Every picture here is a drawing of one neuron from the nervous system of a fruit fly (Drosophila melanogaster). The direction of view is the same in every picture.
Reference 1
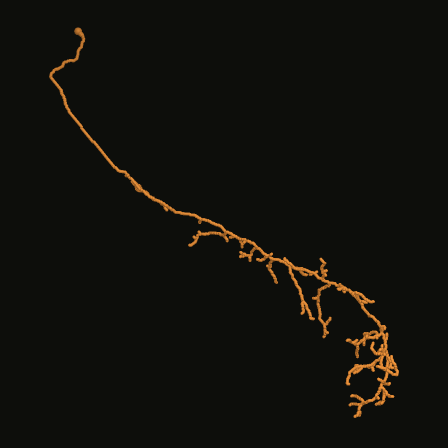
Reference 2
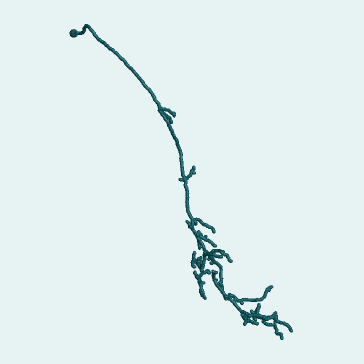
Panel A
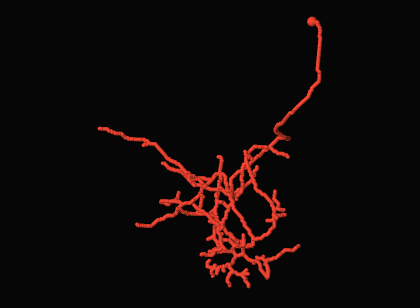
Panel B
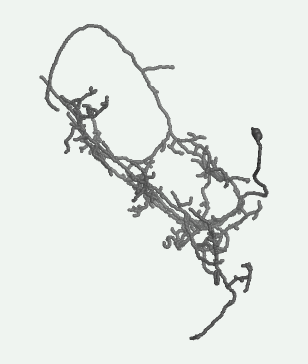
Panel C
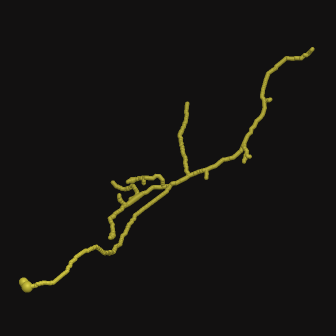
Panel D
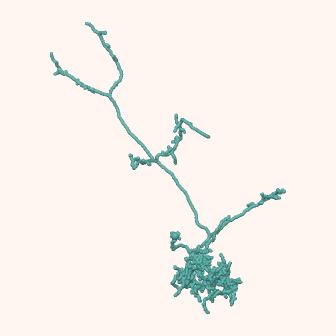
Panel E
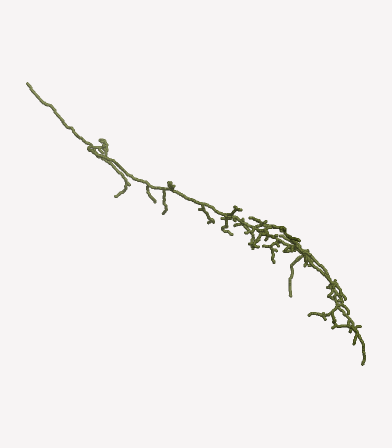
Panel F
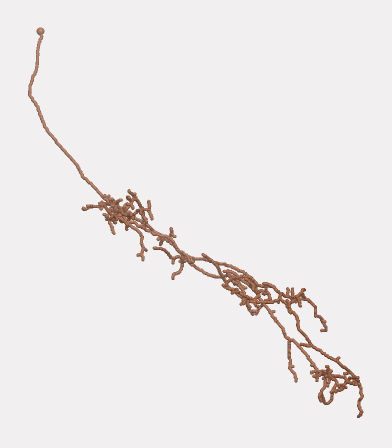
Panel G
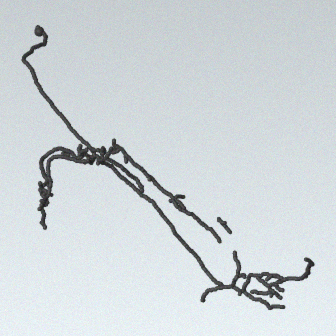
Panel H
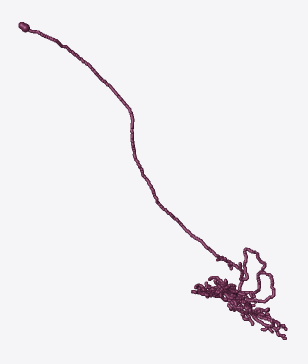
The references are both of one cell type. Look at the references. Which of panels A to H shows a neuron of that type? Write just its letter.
E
